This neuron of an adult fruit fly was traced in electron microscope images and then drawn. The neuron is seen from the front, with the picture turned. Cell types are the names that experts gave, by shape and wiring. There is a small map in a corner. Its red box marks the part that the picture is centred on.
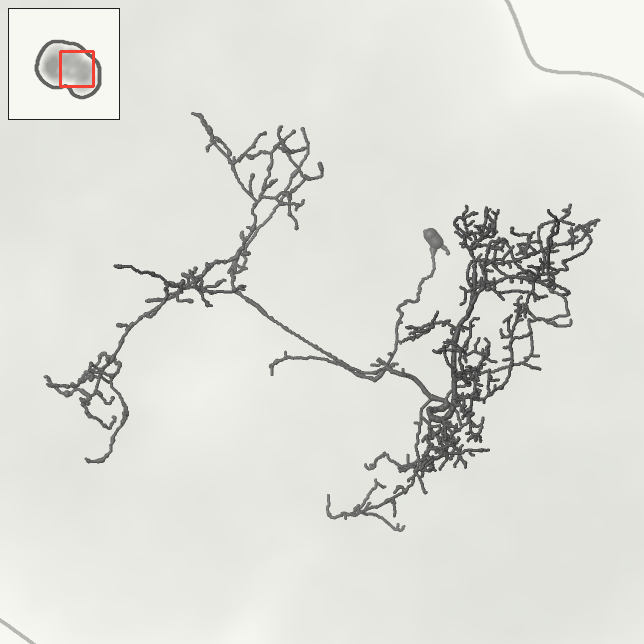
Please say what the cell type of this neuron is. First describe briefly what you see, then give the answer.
The picture shows more than a hundred branch ends. In this view it is wider than it is tall. Its broad class is central-brain intrinsic neuron. Its cell type is LAL182.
